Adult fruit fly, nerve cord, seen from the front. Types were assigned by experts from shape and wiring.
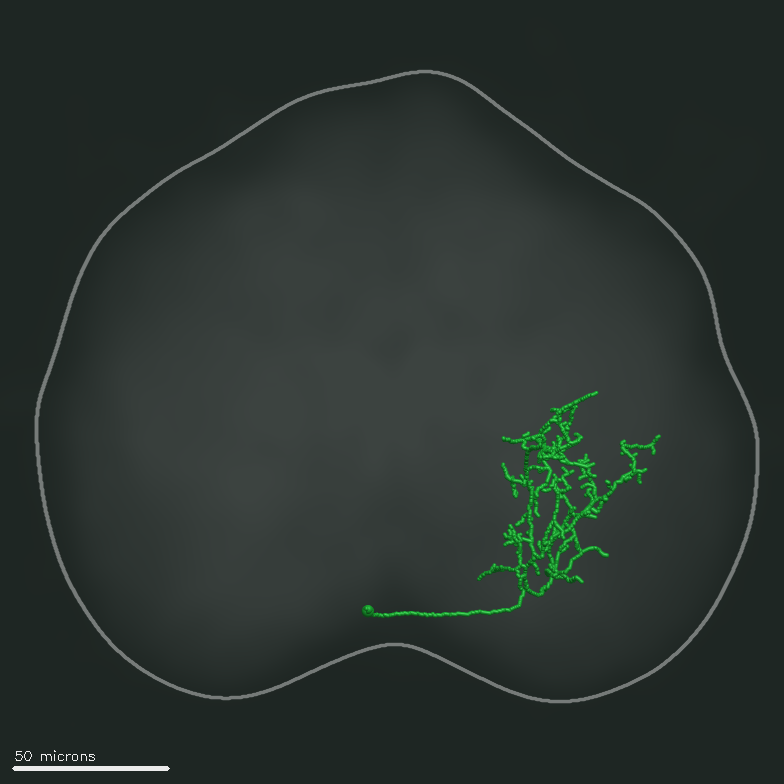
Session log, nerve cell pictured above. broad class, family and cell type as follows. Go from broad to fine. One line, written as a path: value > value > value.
nerve-cord intrinsic neuron > hemilineage 14A > IN14A044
